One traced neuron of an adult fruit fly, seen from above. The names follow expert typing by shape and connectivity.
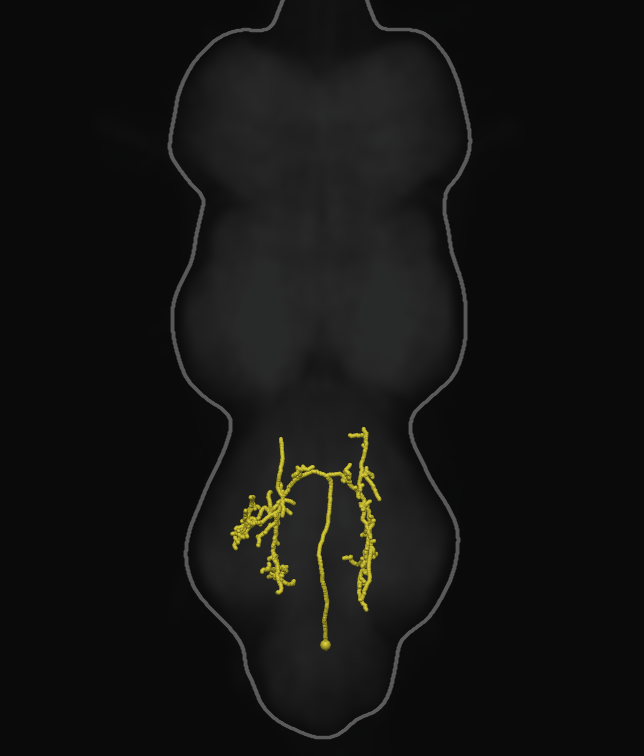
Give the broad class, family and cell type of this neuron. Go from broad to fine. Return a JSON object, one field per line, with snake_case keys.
{
 "broad_class": "nerve-cord intrinsic neuron",
 "family": "hemilineage 12B",
 "cell_type": "IN12B056"
}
